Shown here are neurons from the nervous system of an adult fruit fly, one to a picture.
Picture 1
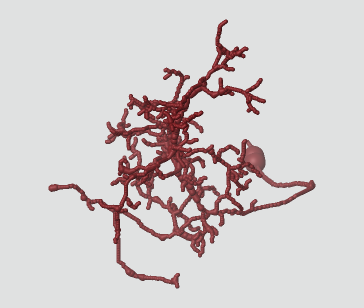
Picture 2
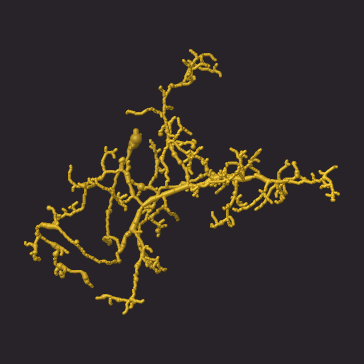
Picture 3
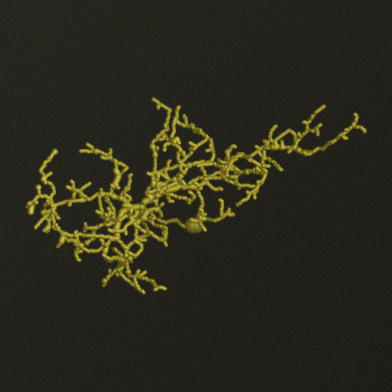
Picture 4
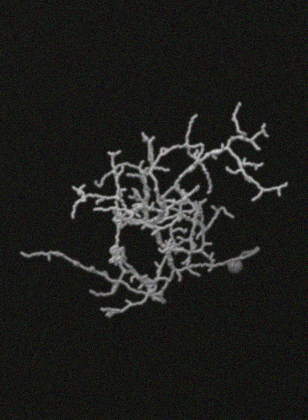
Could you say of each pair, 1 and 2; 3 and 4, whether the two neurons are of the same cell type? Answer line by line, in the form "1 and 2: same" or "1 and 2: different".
1 and 2: same
3 and 4: different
